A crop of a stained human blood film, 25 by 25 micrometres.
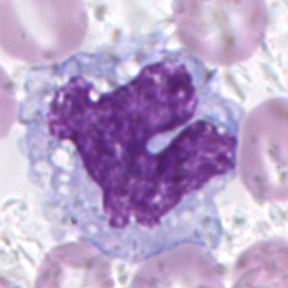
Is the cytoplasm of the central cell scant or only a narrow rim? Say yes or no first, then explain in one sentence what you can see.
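No. An ample rim of pale grey-blue cytoplasm surrounds the nucleus.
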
